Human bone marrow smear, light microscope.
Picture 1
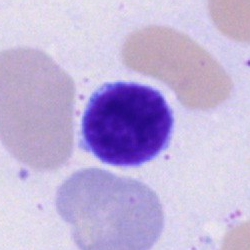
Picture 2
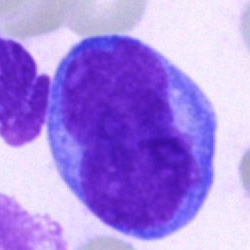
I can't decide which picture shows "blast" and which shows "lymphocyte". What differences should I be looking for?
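The lymphocyte is the one in picture 1, and picture 2 is the blast. The lymphocyte is round, while the blast has a smooth, oval outline. In the lymphocyte the chromatin is dense, dark purple and coarsely clumped, with no nucleoli showing.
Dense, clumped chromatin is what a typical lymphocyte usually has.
Its cytoplasm is barely there, just a very thin rim, and the little bit you can see at the lower left edge is pale blue. The blast, by contrast, has blue cytoplasm around a nucleus that fills most of the cell. That nucleus has a notch on its right side that makes it look folded, and a paler area of cytoplasm sits beside the notch. Neither cell shows any granules.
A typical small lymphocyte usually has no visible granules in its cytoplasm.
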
